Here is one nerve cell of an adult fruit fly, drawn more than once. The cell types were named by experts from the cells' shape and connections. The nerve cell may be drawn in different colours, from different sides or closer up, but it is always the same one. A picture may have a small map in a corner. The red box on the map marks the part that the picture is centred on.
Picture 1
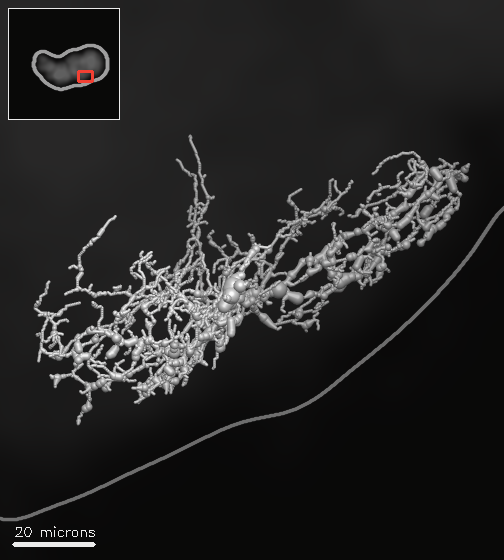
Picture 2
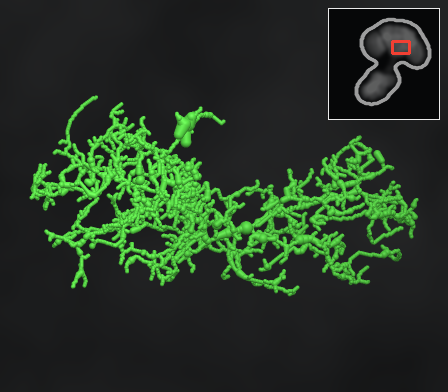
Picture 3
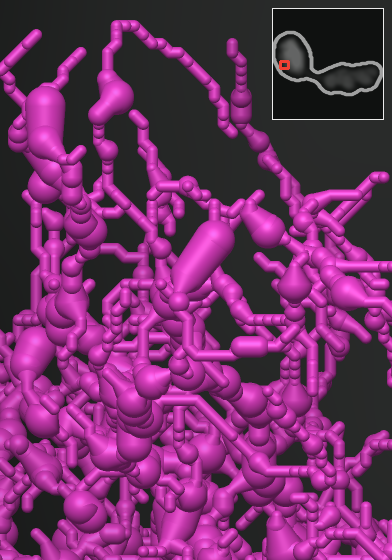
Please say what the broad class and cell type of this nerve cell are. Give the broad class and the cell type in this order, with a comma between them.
central-brain intrinsic neuron, GNG334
